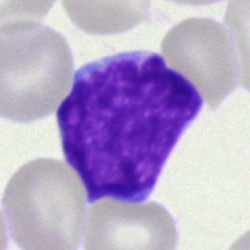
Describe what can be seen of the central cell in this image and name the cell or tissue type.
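The central cell has an irregular, angular outline with fairly straight edges. Its nucleus fills almost the whole cell. The cytoplasm forms only a thin rim, seen most clearly along the upper left edge. No vacuoles are seen. The cell is a blast.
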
